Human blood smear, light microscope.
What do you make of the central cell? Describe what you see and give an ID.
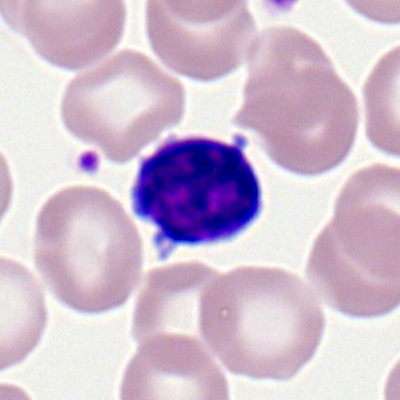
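Look at that chromatin: dense, dark purple and gathered into coarse clumps, with no nucleoli showing in the nucleus. There aren't any granules anywhere in the cell, either. Off the lower left edge, a small pale bluish projection pokes out. It's a lymphocyte.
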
